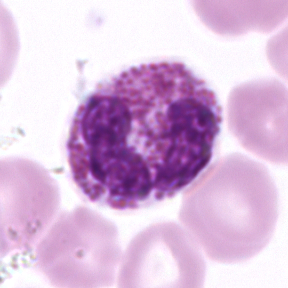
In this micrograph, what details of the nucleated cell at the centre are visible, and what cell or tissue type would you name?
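Two lobes make up the nucleus, one on the left side of the cell and one on the right. Reddish-pink granules fill the cytoplasm right out to the cell edge. No vacuoles are visible in the cytoplasm. The cell is an eosinophil.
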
